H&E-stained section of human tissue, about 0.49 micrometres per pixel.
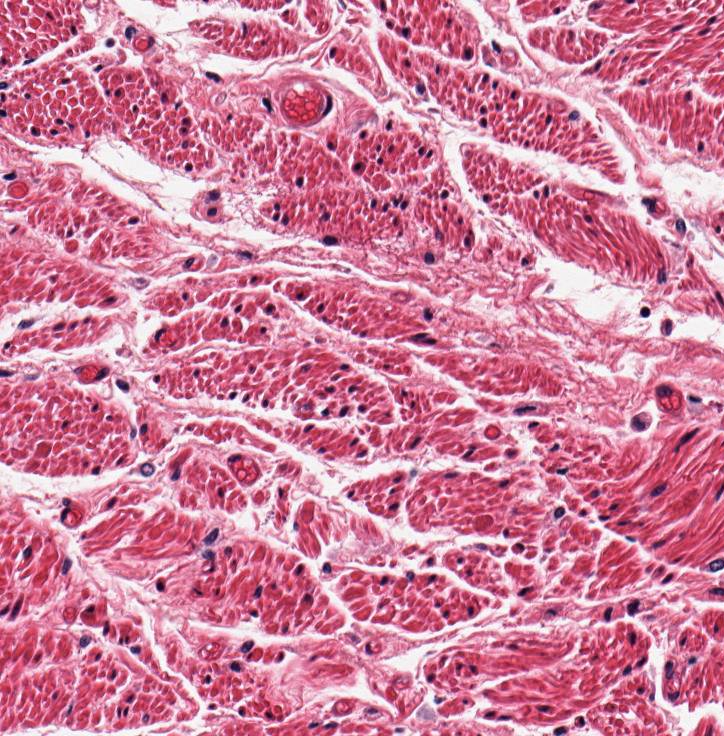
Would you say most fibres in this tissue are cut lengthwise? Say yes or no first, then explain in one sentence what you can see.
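No. Most bundles are cut across or obliquely, so their cells show as small rounded or angular pink profiles.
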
